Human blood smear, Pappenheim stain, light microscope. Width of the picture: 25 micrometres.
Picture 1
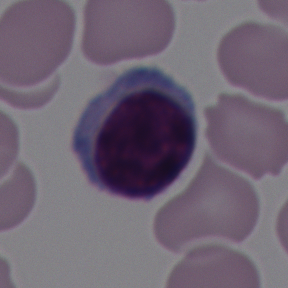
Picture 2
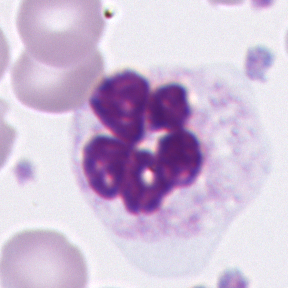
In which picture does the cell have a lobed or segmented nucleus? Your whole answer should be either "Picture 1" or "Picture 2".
Picture 2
